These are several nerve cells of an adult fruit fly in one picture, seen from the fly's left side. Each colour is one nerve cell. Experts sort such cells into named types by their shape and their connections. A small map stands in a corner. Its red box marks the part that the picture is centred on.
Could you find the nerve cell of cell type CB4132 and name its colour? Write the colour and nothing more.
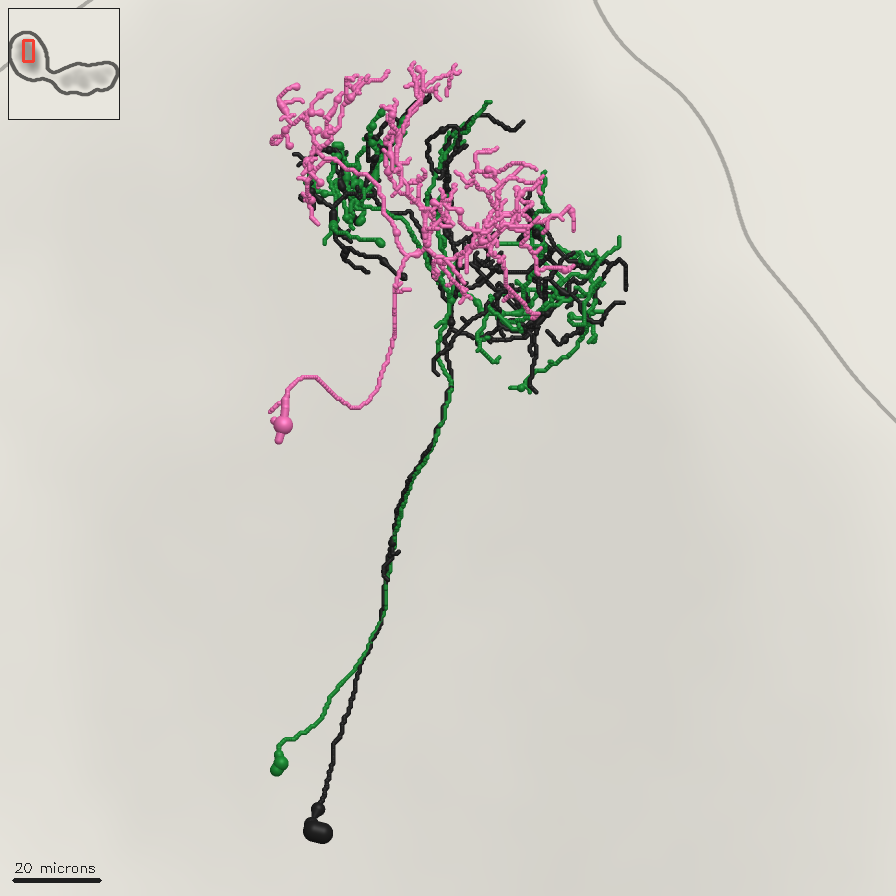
pink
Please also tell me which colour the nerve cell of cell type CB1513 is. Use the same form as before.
black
